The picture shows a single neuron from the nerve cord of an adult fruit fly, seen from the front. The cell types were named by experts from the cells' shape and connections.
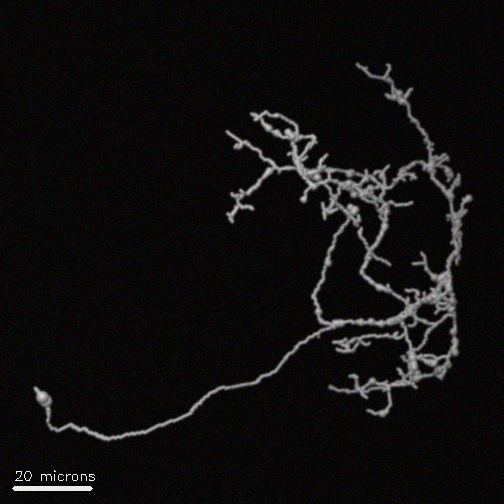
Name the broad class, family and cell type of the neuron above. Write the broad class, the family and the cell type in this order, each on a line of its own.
nerve-cord intrinsic neuron
hemilineage 13B
IN13B081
